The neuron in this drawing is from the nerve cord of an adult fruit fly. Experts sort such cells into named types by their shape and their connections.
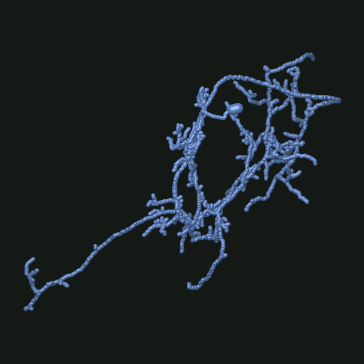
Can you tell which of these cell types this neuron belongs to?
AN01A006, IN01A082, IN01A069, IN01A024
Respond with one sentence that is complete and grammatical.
The cell type that this neuron has is IN01A069.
